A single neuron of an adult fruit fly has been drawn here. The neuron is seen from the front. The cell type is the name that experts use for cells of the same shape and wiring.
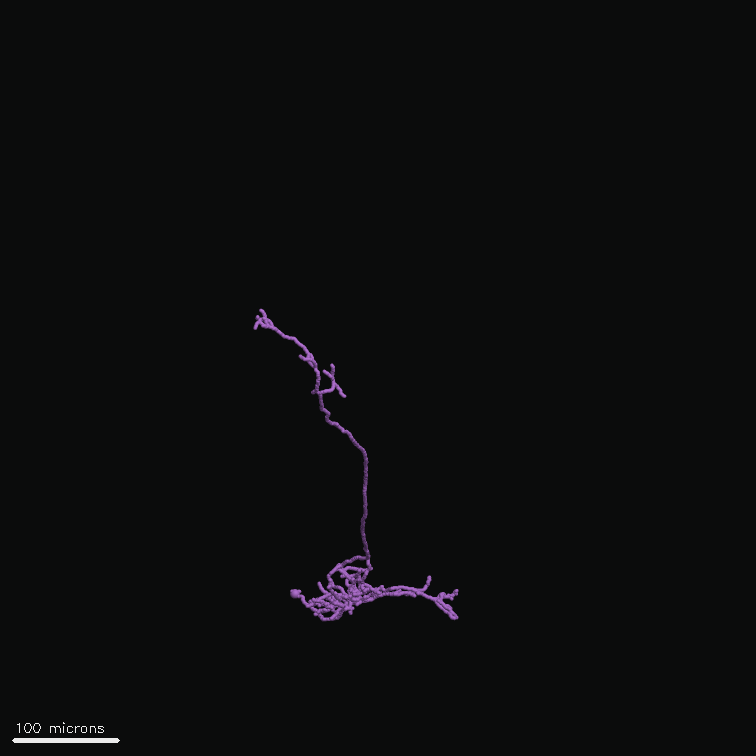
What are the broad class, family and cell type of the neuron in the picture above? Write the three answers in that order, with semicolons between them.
ascending neuron; hemilineage 01B; AN01B014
